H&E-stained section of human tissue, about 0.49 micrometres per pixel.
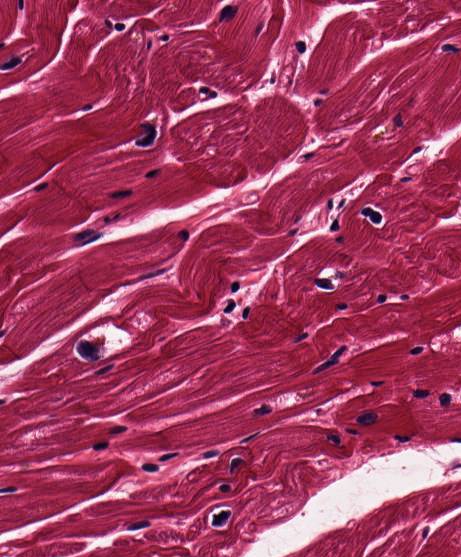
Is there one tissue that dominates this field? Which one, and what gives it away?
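Answer: myocardium. The muscle fibres branch and join their neighbours, and their nuclei lie centrally.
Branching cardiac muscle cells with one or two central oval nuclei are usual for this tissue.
The fibre cytoplasm stains deep pink.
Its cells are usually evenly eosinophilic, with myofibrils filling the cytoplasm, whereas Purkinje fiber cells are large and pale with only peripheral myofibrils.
Several nuclei are ringed by a clear, pale perinuclear halo.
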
